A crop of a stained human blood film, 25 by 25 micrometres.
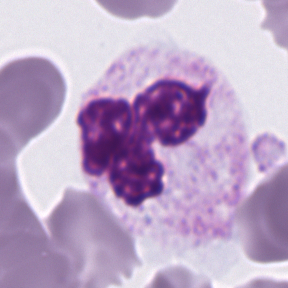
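Segmented neutrophil: the nucleated cell at the centre has a nucleus divided into three lobes, with dark purple, coarsely clumped chromatin. The nucleus lies toward the left side of the cell, so more cytoplasm lies on the right. Fine lilac-pink granules are scattered throughout the cytoplasm.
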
